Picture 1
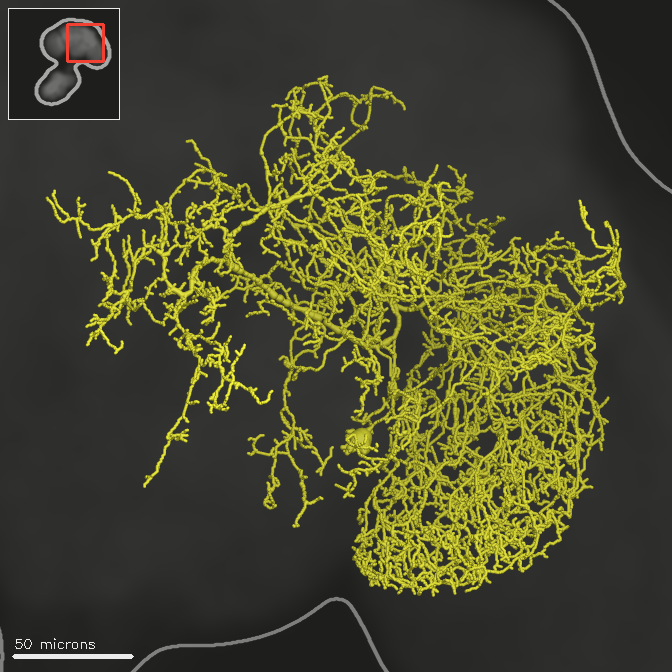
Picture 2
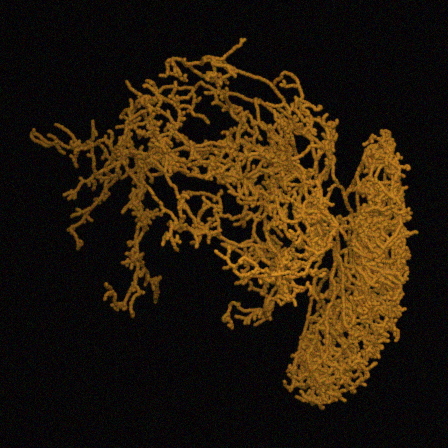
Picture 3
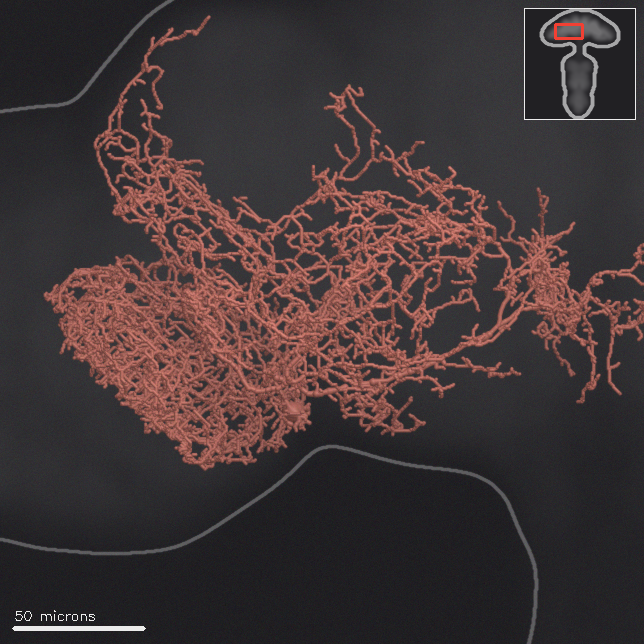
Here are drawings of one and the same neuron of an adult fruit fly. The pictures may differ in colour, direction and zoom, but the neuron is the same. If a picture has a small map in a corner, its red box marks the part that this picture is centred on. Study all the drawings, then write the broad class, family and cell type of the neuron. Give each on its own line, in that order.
visual centrifugal neuron
LoVC
LoVC18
